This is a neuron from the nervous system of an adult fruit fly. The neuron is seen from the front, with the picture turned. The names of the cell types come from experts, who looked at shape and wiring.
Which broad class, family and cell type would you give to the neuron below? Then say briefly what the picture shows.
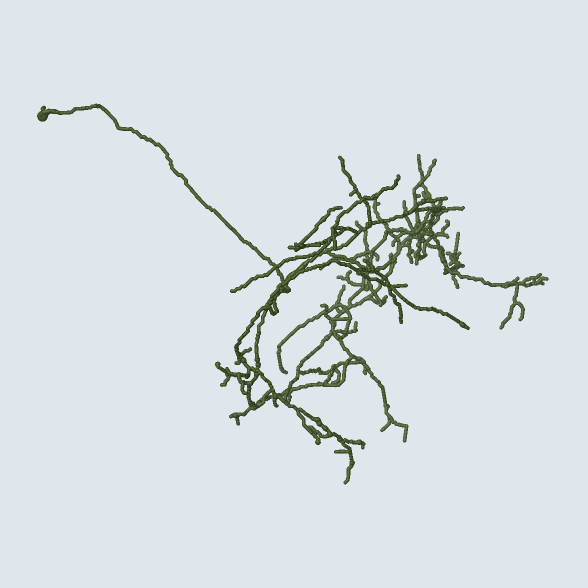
Its broad class is nerve-cord intrinsic neuron. The family is hemilineage 00A. Its cell type is IN00A053. Its cell body lies at the upper left of the picture. The picture shows dozens of branch ends.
